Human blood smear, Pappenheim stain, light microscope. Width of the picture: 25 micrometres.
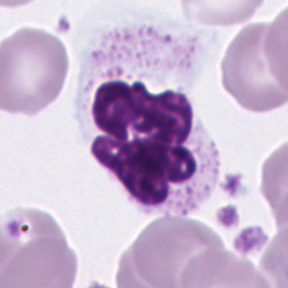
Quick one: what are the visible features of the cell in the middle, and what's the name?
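Start with the nucleus: no nucleoli can be seen in it. Now move outward to the cytoplasm, which is a pale lilac-grey and is at its widest above the nucleus. Fine violet granules lie scattered all through it, and you won't find any vacuoles there. This is a segmented neutrophil.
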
